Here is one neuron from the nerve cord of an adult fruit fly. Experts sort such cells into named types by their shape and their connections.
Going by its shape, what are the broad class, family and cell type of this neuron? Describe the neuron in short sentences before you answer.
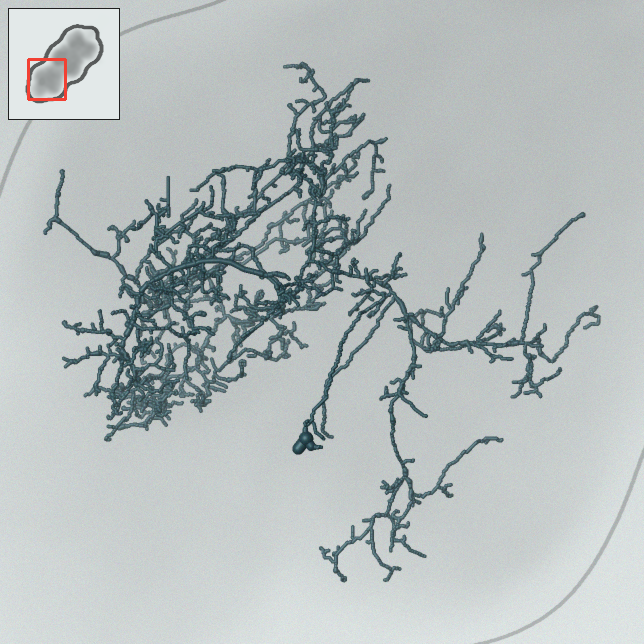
More than a hundred branch ends can be seen. In this view it is about as wide as it is tall. Its broad class is nerve-cord intrinsic neuron. The family is hemilineage 14A. It is of cell type IN14A006.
